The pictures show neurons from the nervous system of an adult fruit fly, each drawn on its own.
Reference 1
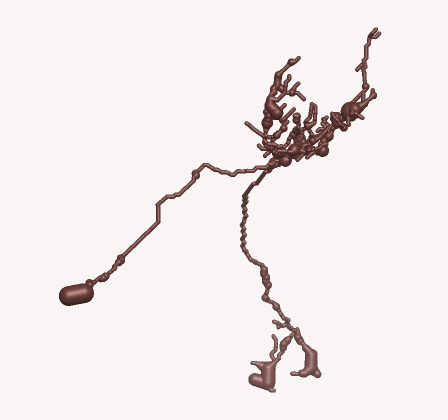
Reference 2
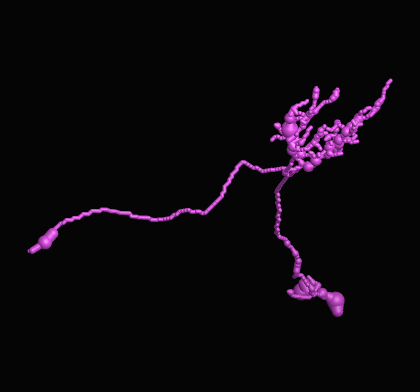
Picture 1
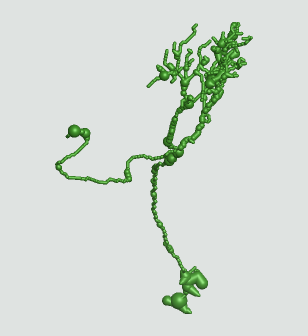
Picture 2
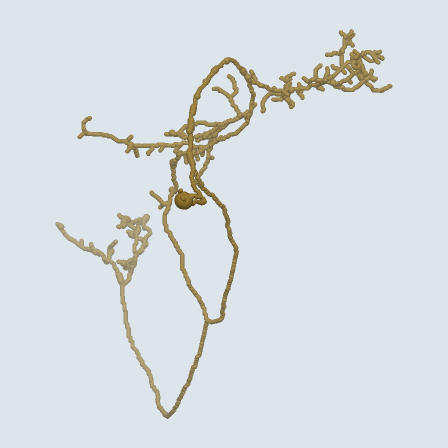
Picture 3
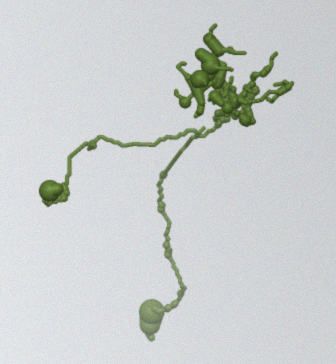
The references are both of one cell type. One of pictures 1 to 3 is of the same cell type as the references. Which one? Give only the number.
1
